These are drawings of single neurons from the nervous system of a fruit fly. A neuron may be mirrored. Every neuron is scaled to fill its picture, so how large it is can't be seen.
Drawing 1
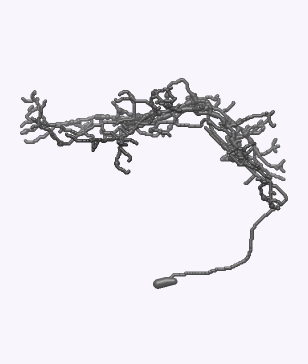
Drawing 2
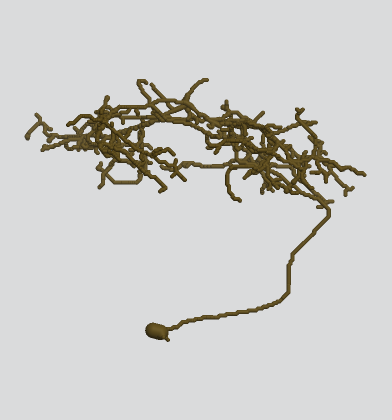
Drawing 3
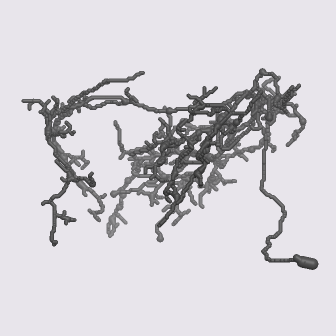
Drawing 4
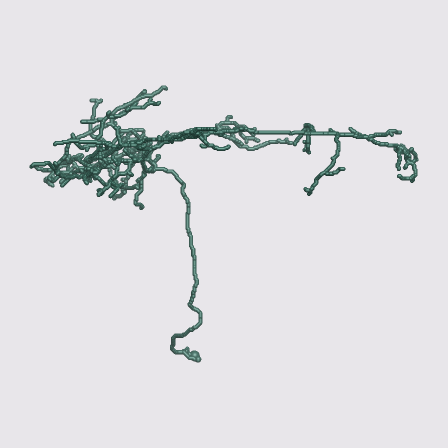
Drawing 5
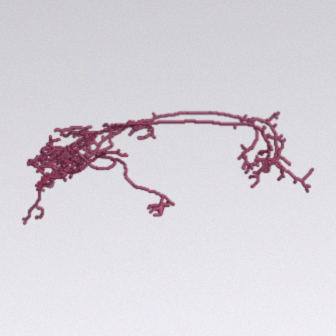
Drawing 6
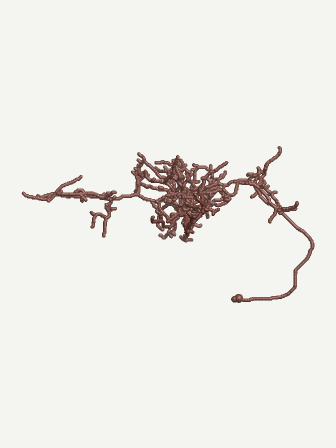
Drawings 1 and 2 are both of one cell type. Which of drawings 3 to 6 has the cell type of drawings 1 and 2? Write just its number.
3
